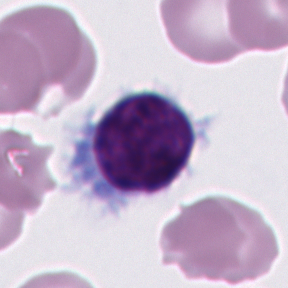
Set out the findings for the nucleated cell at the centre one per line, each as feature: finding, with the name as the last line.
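Nucleus: fills most of cell
Chromatin: dark purple, dense
Cytoplasm: widest left of nucleus
Surface: fine hair-like projections
Name: hairy cell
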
